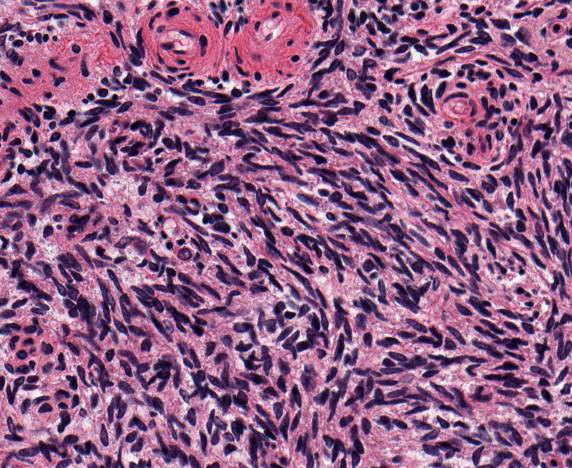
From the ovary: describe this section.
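Look first at the spindle cell nuclei: elongated, dark-staining, tapered at their ends. The cells have scant pale pink cytoplasm, and their borders are indistinct. The stroma between them is likewise scant and pale pink. Along the top edge, notice several small vessels with thick pink walls and narrow lumens.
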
